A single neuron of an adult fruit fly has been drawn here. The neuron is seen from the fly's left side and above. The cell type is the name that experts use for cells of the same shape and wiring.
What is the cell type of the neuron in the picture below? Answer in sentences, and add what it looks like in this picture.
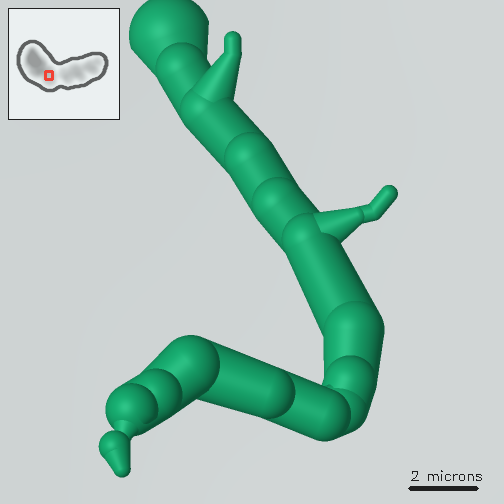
It is of cell type R1-R6. It is a photoreceptor or other optic-lobe sensory neuron. The drawing shows no cell body. From top to bottom in the picture it spans about 13 microns. There are a dozen or fewer branch ends.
